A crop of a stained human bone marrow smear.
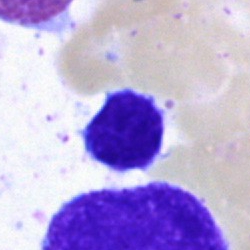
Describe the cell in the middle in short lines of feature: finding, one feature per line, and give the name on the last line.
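Form: roughly round outline
Chromatin: dense, staining deep purple
Cytoplasm: at most a barely visible thin rim
Granules: none seen
Cell type: lymphocyte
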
